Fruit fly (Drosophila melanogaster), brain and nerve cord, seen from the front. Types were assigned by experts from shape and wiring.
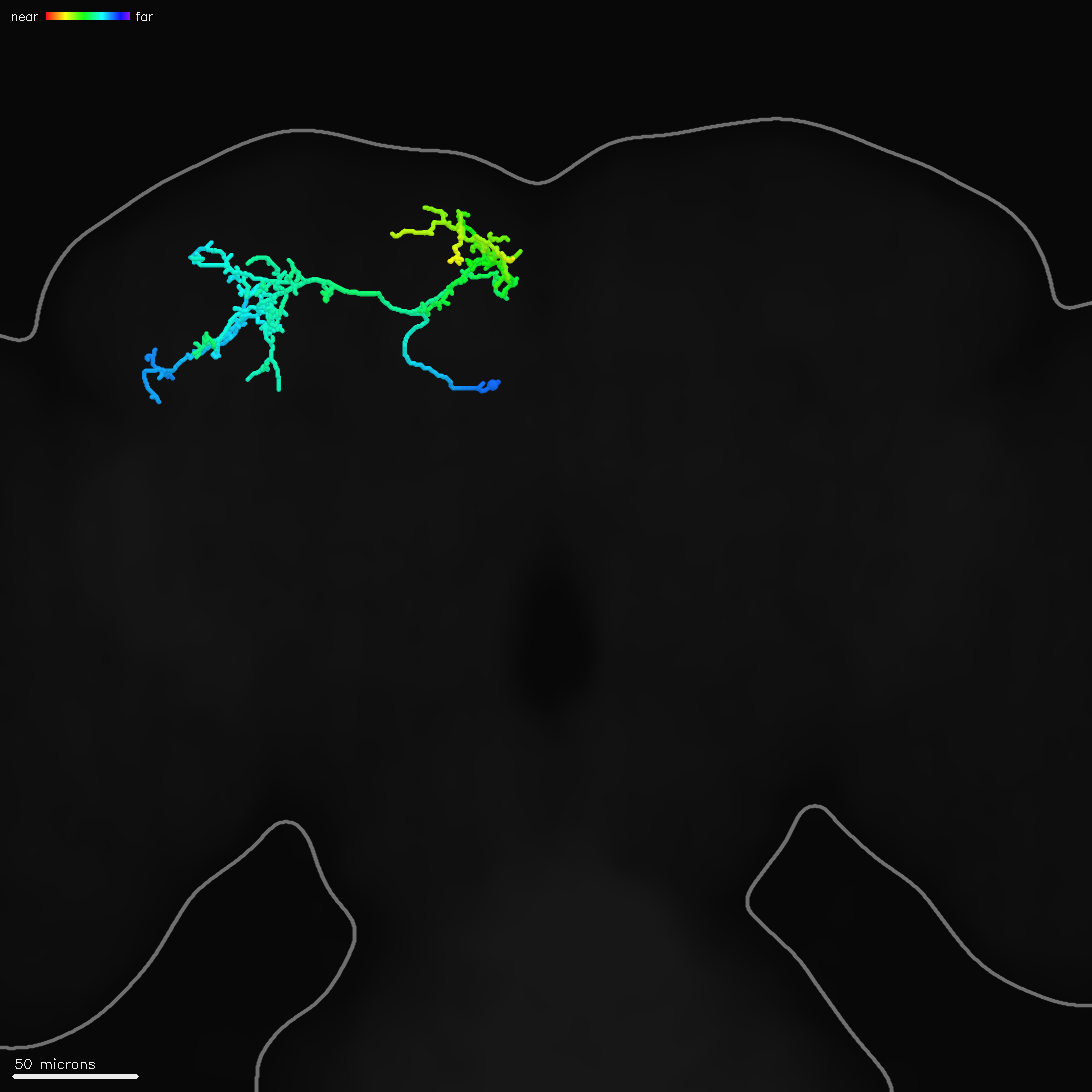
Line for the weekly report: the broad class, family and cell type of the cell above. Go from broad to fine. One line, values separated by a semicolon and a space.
central-brain intrinsic neuron; hemilineage DM4_dorsal; LHPV10a1b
